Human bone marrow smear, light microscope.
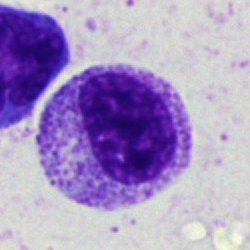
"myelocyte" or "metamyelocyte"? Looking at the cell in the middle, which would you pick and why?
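This is a myelocyte.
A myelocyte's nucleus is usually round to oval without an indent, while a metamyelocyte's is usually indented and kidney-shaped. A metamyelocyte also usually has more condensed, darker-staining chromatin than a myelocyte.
Here the outline is round and smooth, with the nucleus off-centre toward the right. Its chromatin is clumped into darker and lighter patches, and a paler zone with fewer granules lies in the cytoplasm to the left of the nucleus.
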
